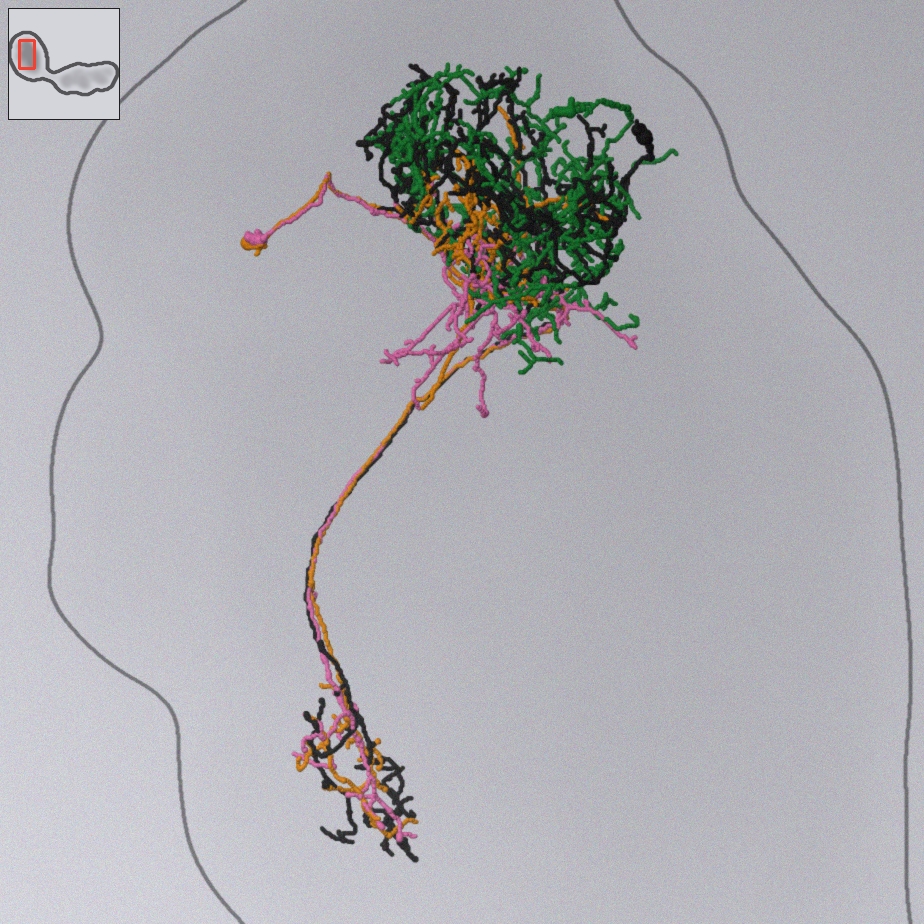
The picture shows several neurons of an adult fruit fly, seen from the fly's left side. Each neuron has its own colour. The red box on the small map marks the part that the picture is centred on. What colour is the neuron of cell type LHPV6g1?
green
